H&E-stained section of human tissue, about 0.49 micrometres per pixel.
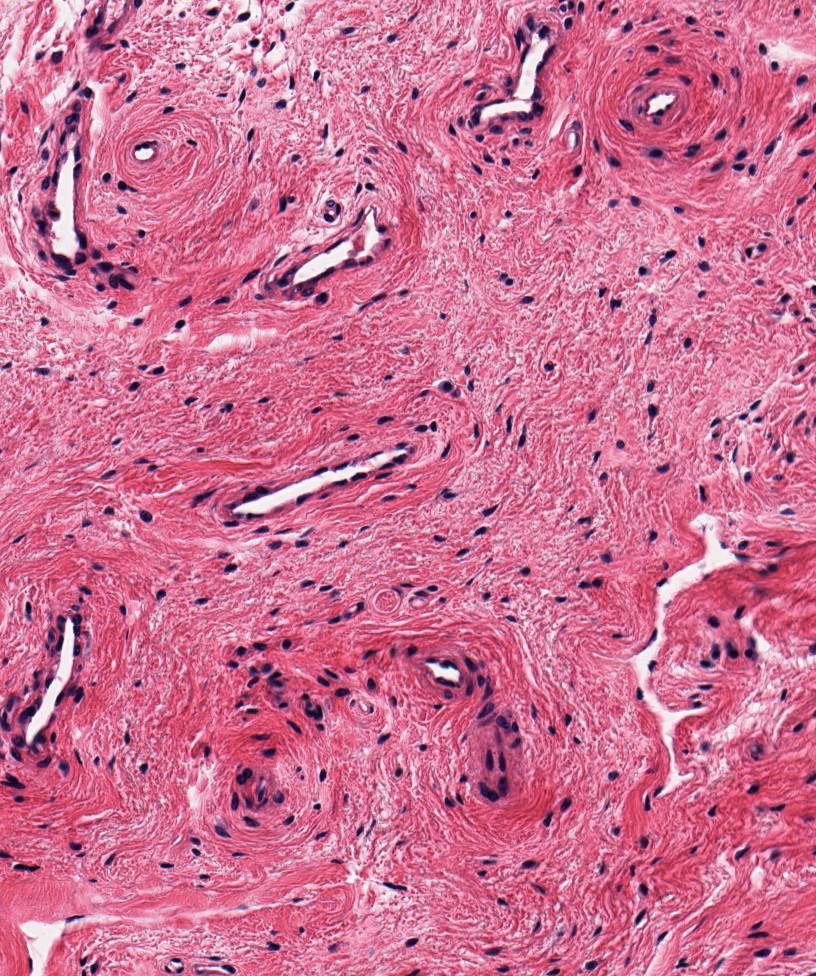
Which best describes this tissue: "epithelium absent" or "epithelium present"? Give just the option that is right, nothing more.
Epithelium absent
